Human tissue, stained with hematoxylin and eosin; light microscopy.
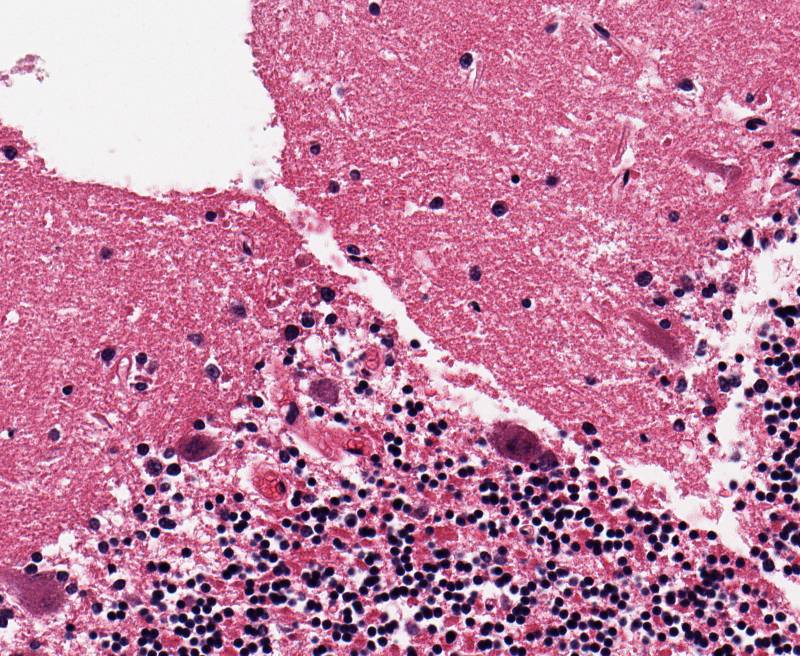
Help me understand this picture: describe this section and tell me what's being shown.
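In the upper and middle parts of the field lies a pale pink, finely fibrillary neuropil with only sparse, scattered small, round, dark nuclei. Below it is a dense sheet of small, round, dark-staining nuclei with scant cytoplasm. Along the boundary between these two layers sit large neurons with abundant purplish cytoplasm. The section is cerebellum.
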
